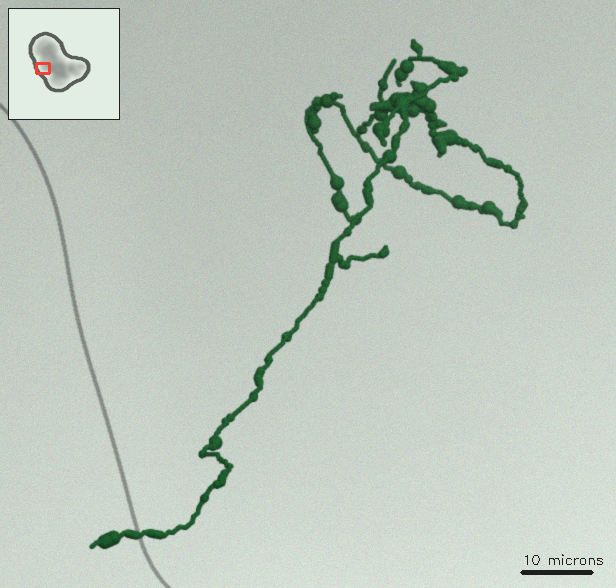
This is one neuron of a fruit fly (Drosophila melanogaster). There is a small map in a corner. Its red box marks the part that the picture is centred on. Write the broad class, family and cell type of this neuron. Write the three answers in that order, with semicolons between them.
sensory neuron entering the brain; class gustatory; LB4a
